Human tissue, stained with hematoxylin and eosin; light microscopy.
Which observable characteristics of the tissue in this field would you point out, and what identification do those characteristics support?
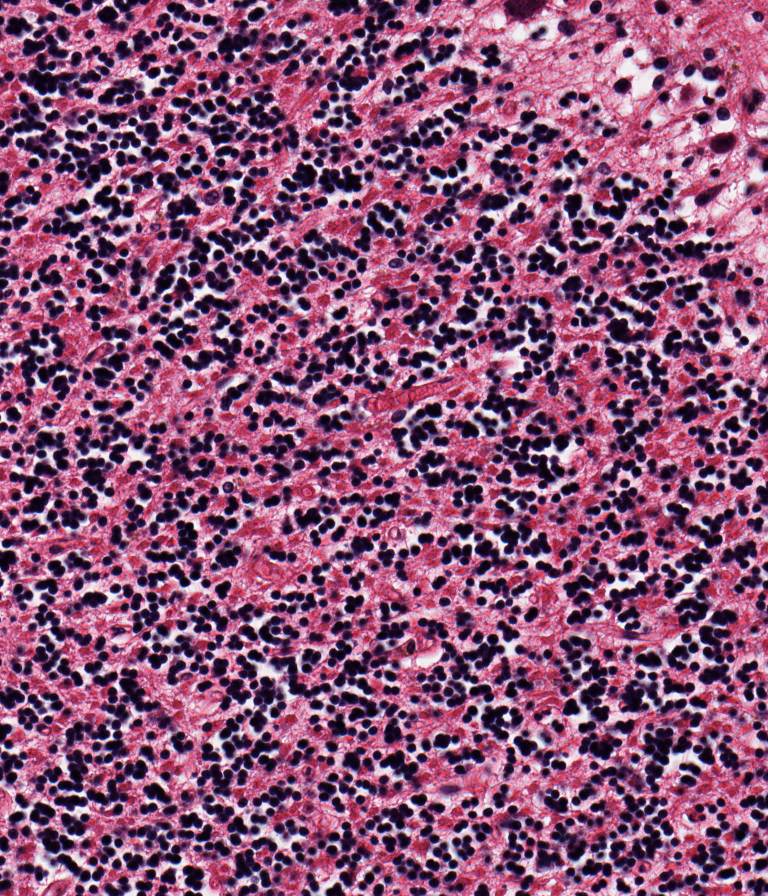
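Almost the entire field is occupied by a diffuse sheet of densely packed small round cells, with no organized units. Most of these cells have small, round, very dark nuclei of fairly uniform size, surrounded by scant or no visible cytoplasm. A pink, finely fibrillary background material lies between the nuclei. The tissue is cerebellum.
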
